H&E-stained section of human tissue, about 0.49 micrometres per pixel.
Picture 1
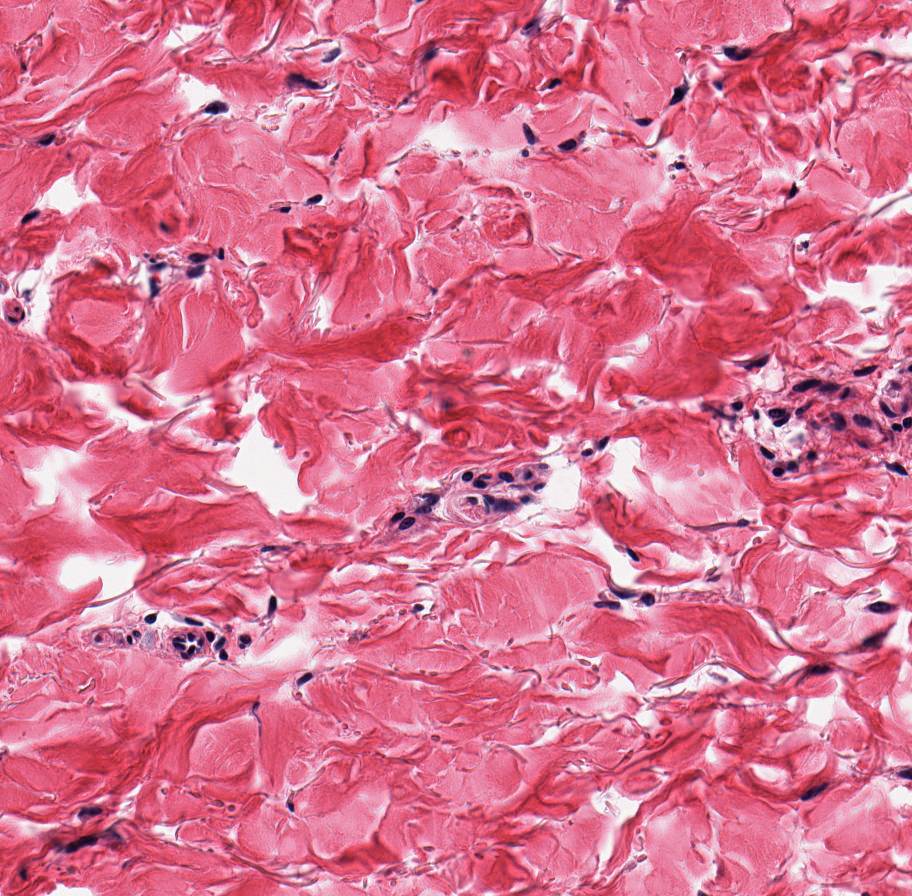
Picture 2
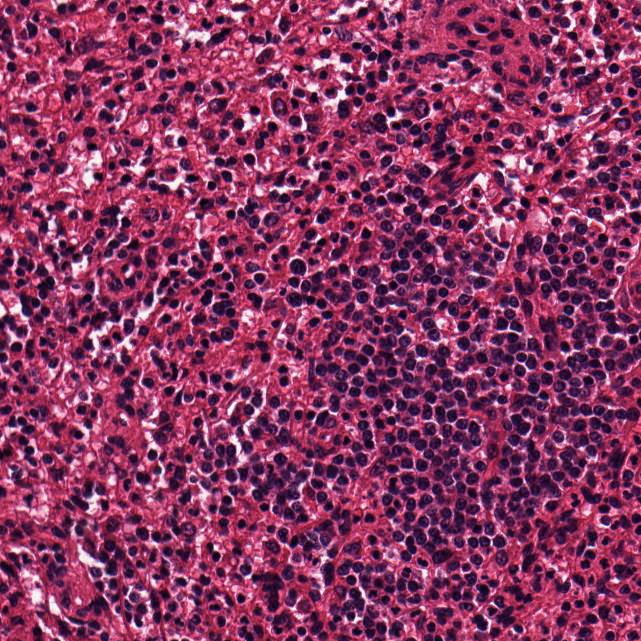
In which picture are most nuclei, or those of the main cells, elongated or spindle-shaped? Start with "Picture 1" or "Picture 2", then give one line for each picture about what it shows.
Picture 1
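In picture 1: Sparse small dark elongated nuclei lie scattered between the collagen bundles.
In picture 2: Most cells are small and round, each with a dark round nucleus.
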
